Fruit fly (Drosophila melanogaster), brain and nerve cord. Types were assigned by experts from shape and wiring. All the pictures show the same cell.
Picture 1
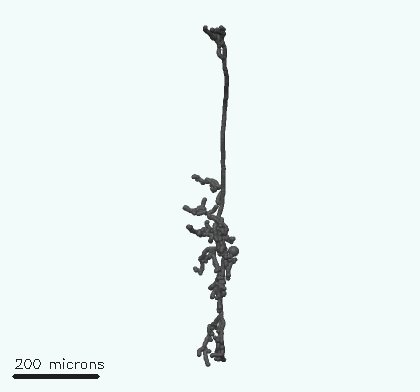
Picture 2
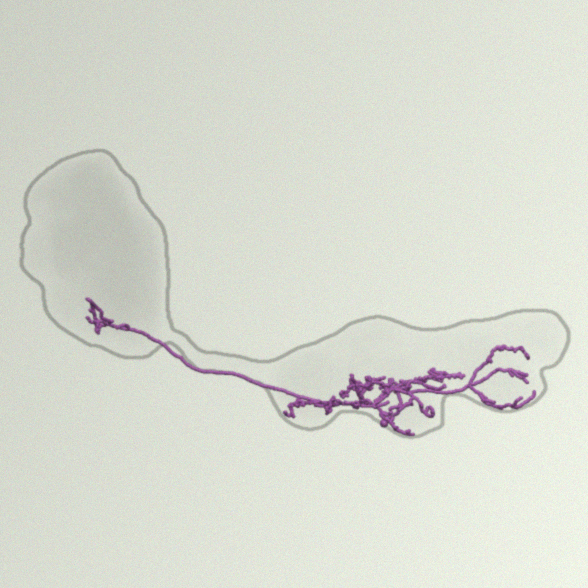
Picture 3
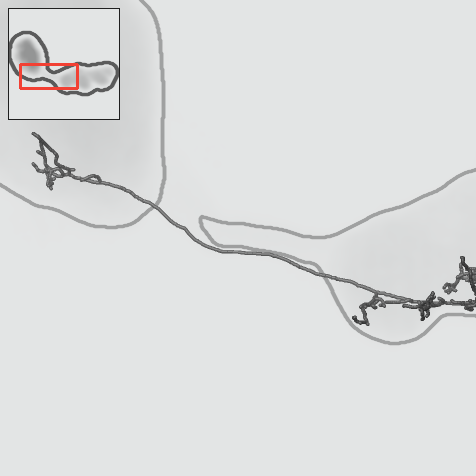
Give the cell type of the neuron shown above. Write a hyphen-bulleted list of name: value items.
- cell type: AN05B049_b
